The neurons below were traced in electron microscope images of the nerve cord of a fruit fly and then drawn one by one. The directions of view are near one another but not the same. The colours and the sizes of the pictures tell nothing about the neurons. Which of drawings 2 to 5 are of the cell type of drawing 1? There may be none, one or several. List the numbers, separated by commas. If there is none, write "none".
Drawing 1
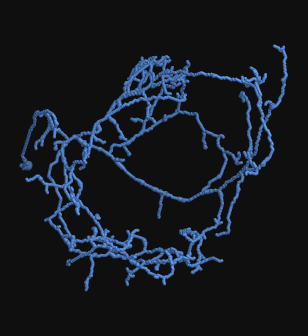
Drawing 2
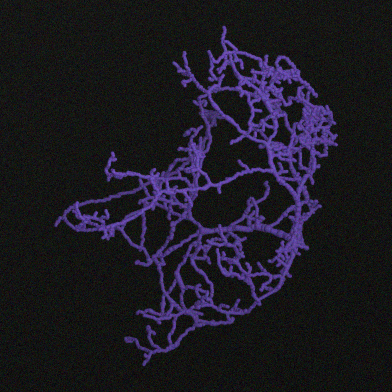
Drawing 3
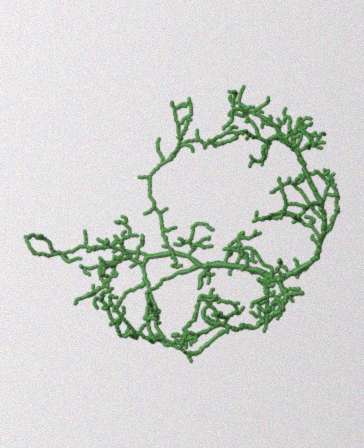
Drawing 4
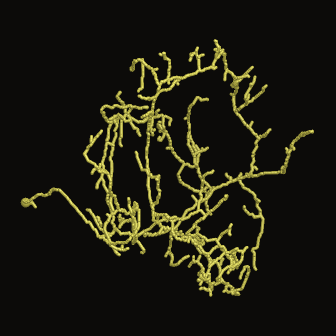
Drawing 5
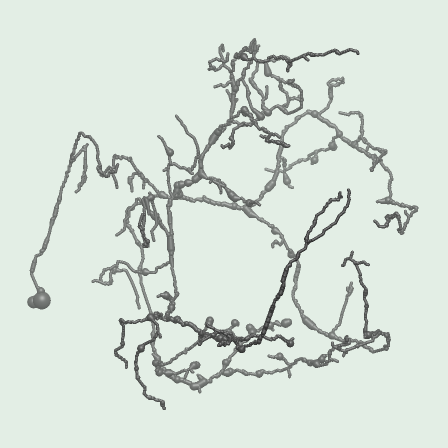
4, 5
